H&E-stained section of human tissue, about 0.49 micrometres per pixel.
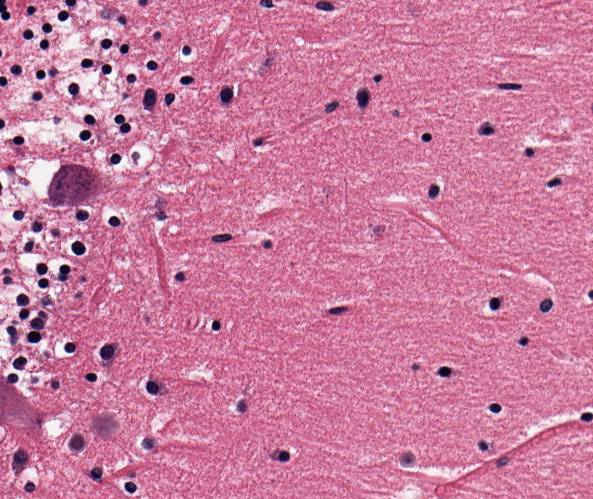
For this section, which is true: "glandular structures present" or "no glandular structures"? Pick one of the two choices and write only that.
No glandular structures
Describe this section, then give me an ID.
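First, along the left edge of the field lies a zone of densely packed small round dark nuclei; at its upper left, many small clear spaces lie between the nuclei. Next, at the left border between this zone and a pale fibrillary zone sits a large neuron with abundant purple-pink cytoplasm. Then, the pale zone holds scattered small dark nuclei, many ringed by a clear halo. The section is cerebellum.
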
